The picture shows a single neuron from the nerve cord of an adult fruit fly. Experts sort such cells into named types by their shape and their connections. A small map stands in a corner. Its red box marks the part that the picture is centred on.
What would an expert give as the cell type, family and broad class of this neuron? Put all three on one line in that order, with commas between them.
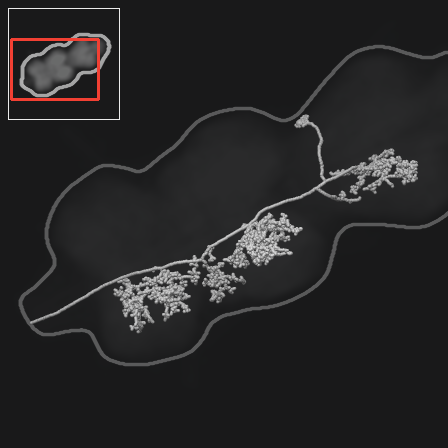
AN09B003, hemilineage 09B, ascending neuron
